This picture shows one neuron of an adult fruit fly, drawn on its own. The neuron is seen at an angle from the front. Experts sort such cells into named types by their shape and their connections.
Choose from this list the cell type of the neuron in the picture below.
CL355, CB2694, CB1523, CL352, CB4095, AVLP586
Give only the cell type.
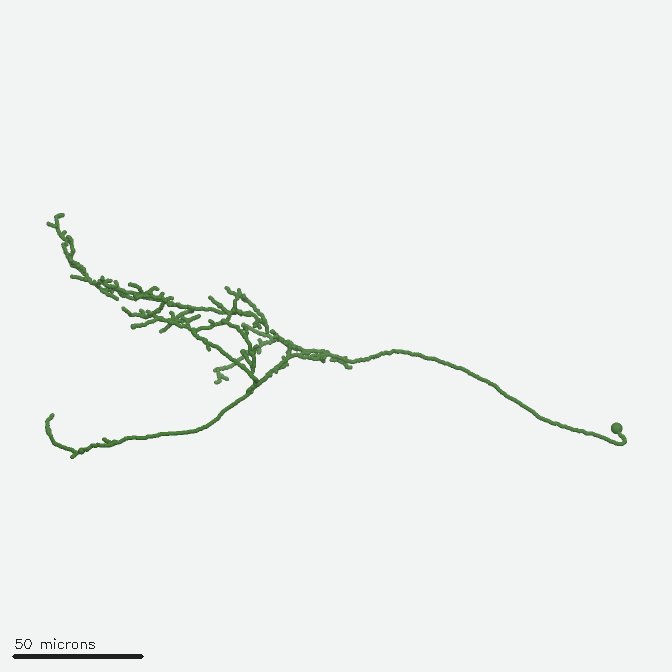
AVLP586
